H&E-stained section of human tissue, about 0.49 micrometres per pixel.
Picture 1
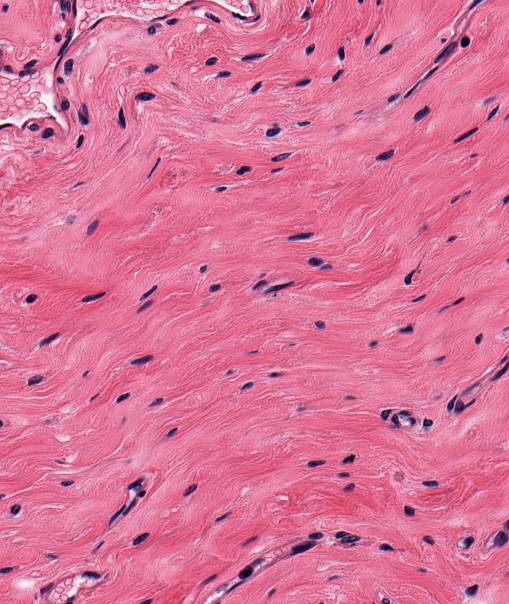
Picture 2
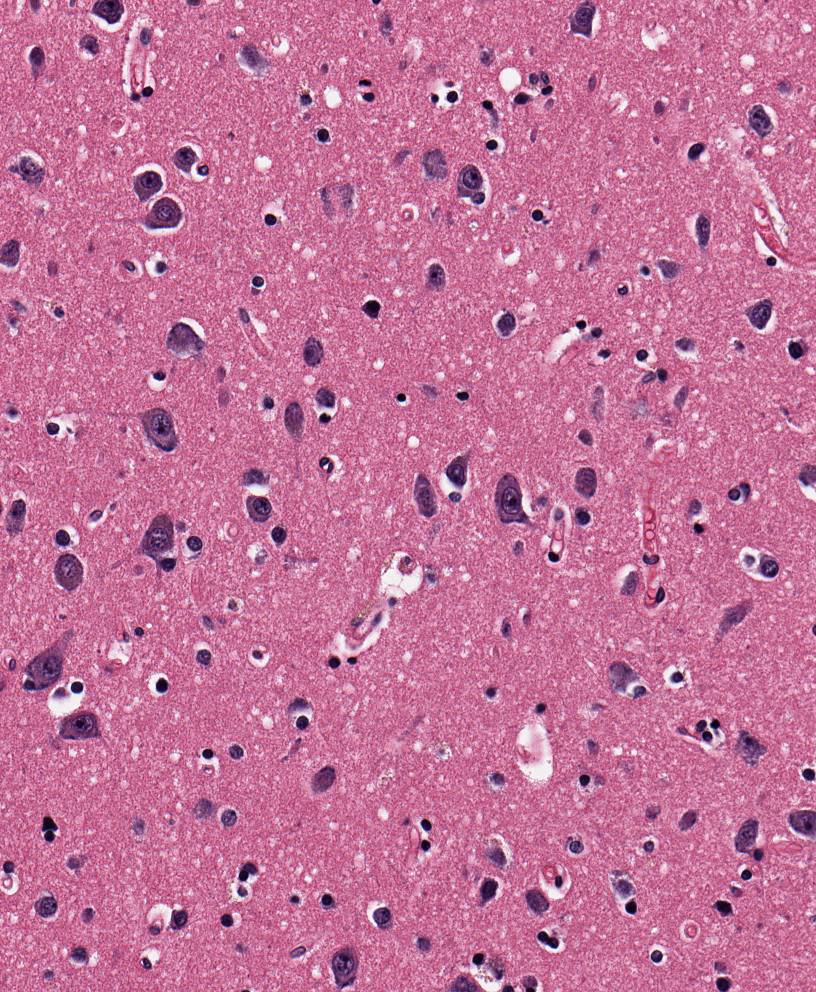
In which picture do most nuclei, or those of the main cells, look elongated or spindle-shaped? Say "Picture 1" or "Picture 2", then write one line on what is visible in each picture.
Picture 1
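Picture 1: The nuclei are elongated and darkly stained.
Picture 2: Scattered neurons have a round, pale nucleus with a single dark nucleolus.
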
